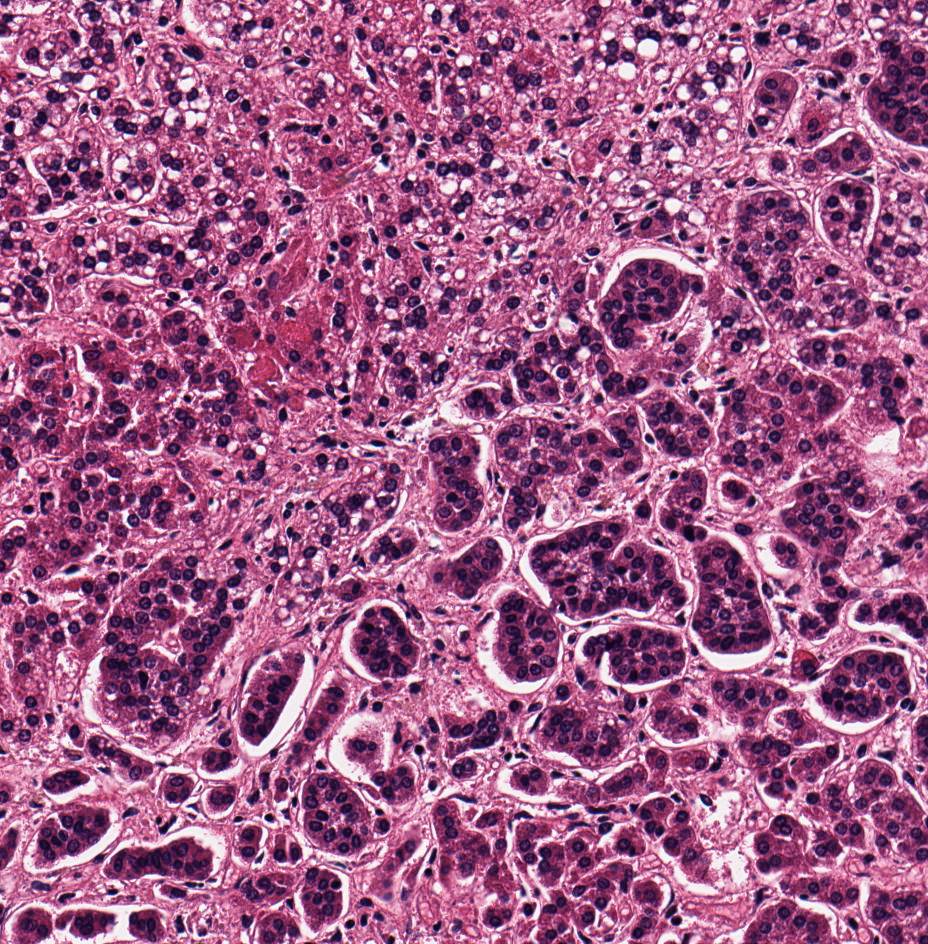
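Adrenal gland. Notice how, in the lower half and on the right, cells sit in rounded nests and thick cords rather than a diffuse sheet, with moderate pink granular cytoplasm. Small round clear vacuoles are numerous above and sparse below. Scant thin pink stroma lies between.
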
